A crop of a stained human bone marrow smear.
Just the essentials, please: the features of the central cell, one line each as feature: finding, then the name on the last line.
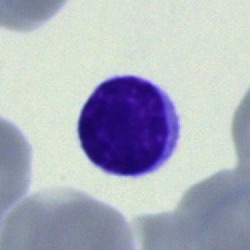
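Chromatin: dense, very darkly stained
Nucleoli: none visible
Outline: smooth and round
Cytoplasm: just a thin blue crescent along the right edge
Cell: lymphocyte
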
